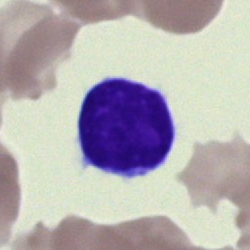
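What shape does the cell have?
Roughly round, with a smooth outline.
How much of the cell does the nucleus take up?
Nearly all of it, leaving very scant cytoplasm as a thin rim, seen mainly along the lower edge.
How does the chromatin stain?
Densely, and deep purple throughout.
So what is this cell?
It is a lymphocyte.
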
